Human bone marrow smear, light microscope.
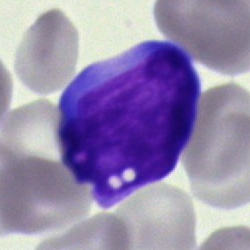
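Blast: the cell at the centre of a stained bone marrow smear. Its outline is irregular and angular rather than round, and the nucleus occupies most of the cell. Near the lower edge, two small, round, clear vacuoles lie side by side. No granules are visible in the cytoplasm.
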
